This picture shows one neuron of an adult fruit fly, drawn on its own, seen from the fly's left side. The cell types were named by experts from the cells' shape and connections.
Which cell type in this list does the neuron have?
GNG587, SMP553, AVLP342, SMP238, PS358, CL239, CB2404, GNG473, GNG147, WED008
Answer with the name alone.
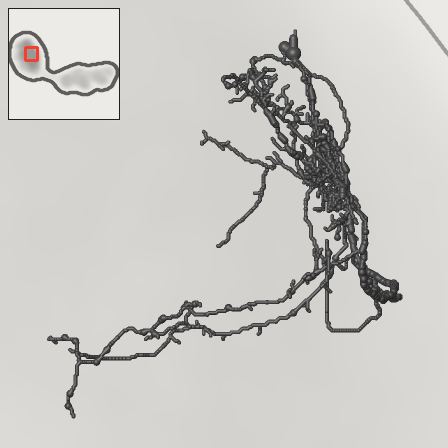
PS358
